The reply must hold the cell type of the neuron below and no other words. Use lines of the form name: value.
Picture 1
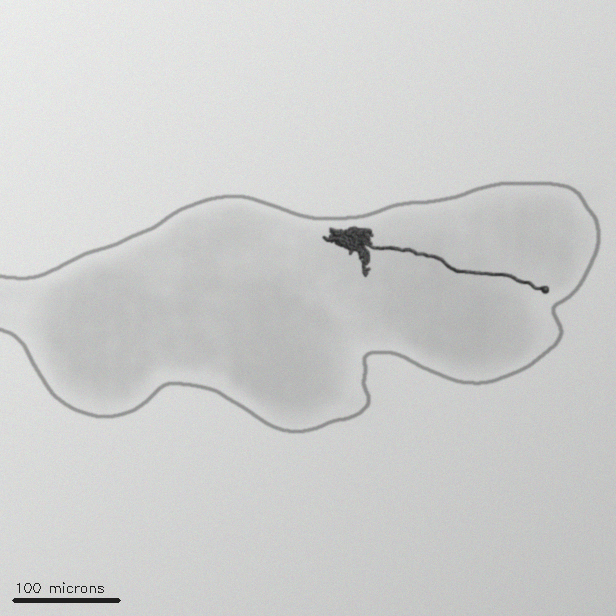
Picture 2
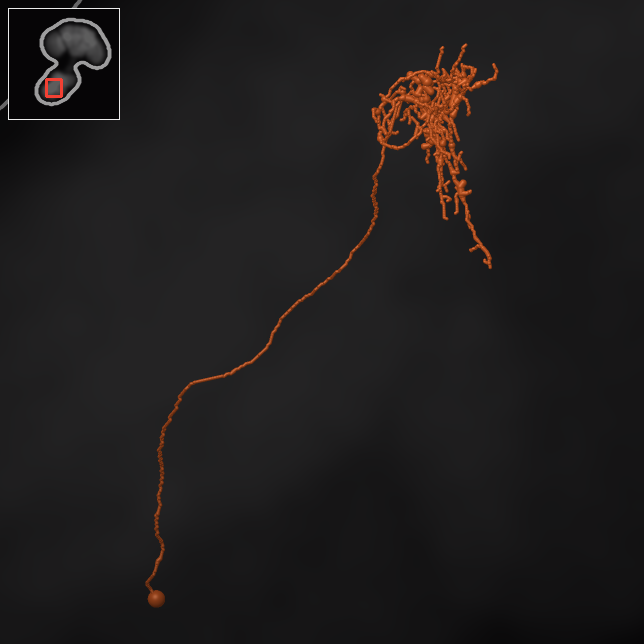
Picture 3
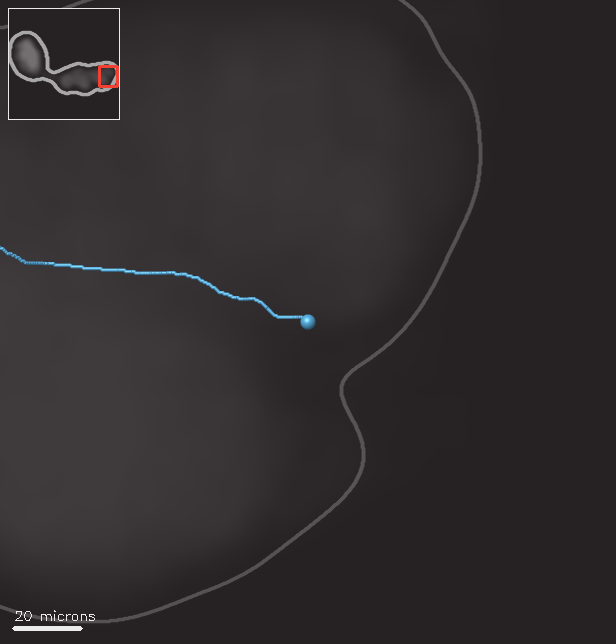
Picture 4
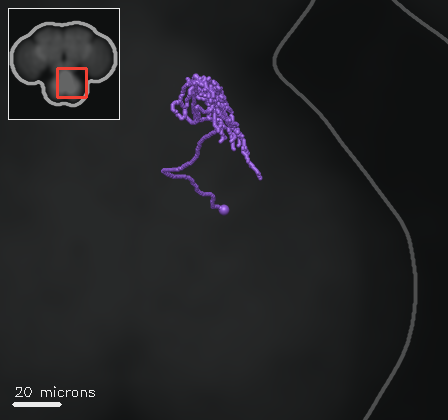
cell type: IN03B079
